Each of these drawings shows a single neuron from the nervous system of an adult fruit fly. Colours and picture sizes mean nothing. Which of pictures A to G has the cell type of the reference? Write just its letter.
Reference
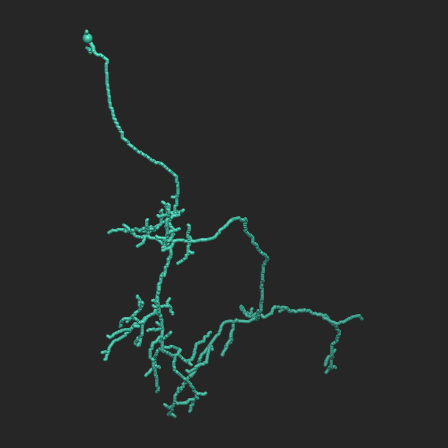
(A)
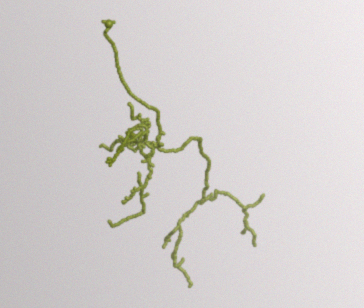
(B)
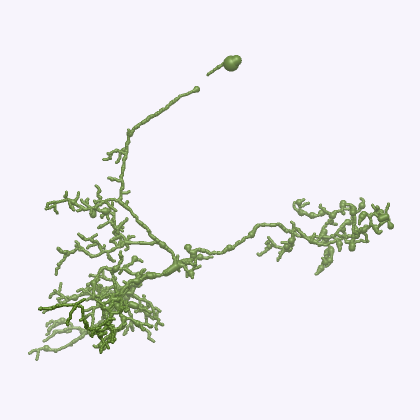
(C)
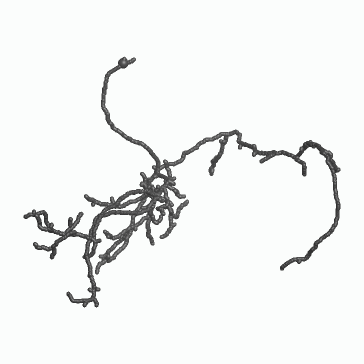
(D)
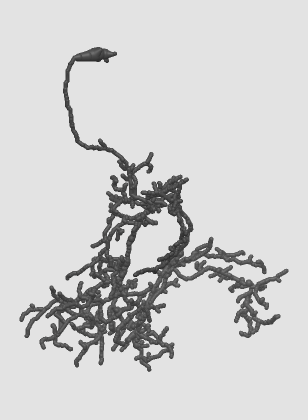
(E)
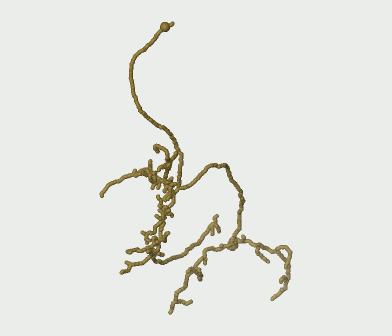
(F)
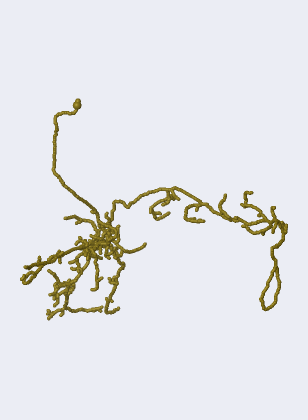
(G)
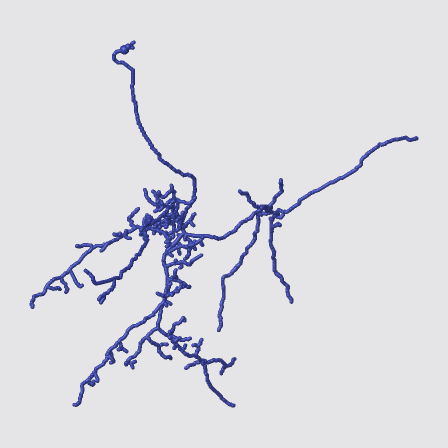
E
